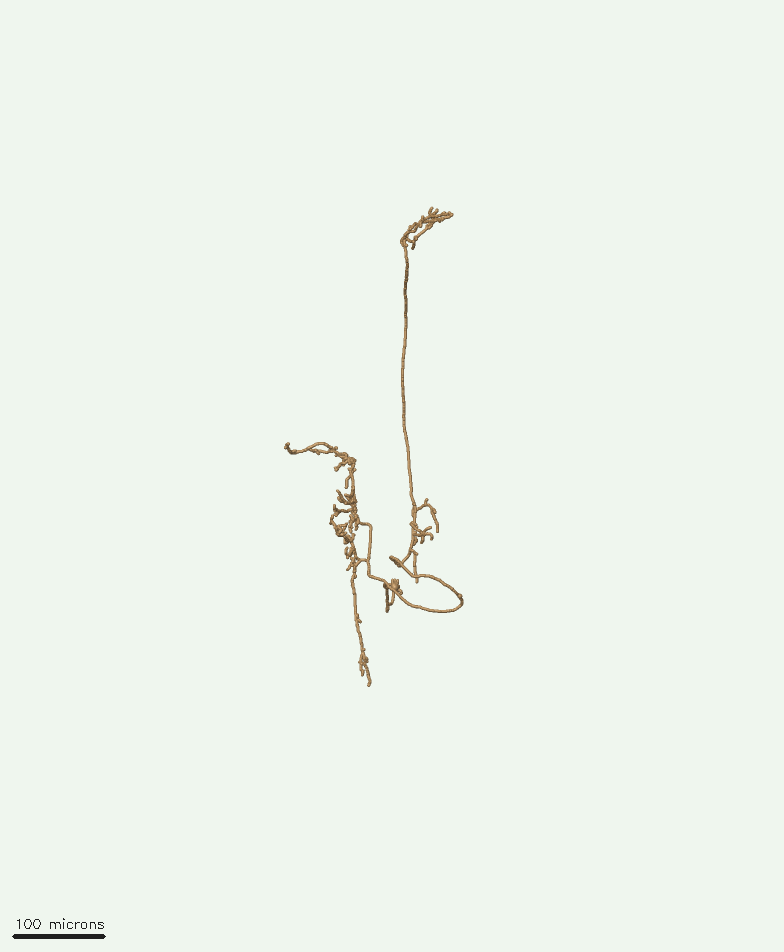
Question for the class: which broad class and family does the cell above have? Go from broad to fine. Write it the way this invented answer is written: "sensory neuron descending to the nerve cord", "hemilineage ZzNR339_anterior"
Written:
"ascending neuron", "hemilineage 02A"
